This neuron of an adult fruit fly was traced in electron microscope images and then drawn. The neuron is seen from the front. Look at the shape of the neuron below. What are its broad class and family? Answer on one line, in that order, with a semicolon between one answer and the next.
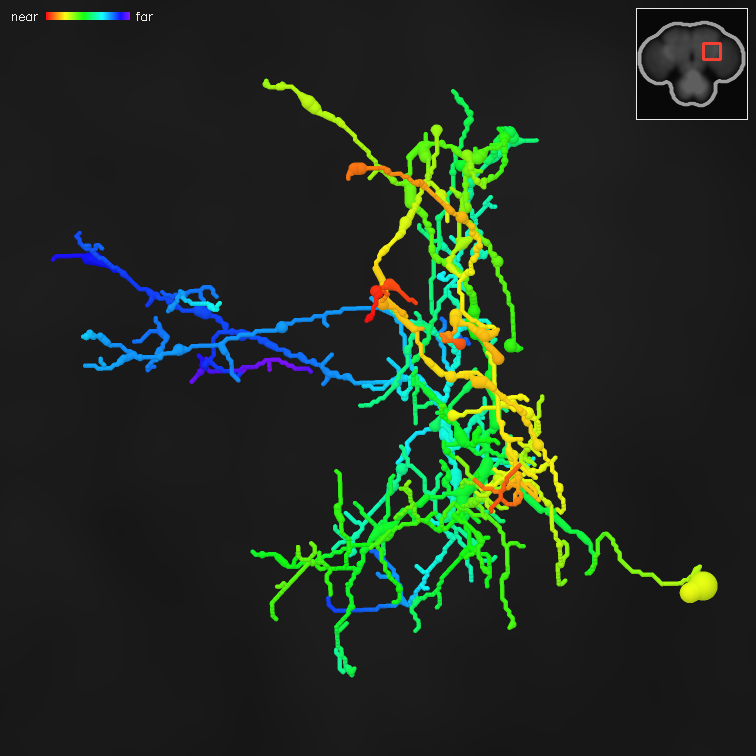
central-brain intrinsic neuron; hemilineage VLPl&p2_lateral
